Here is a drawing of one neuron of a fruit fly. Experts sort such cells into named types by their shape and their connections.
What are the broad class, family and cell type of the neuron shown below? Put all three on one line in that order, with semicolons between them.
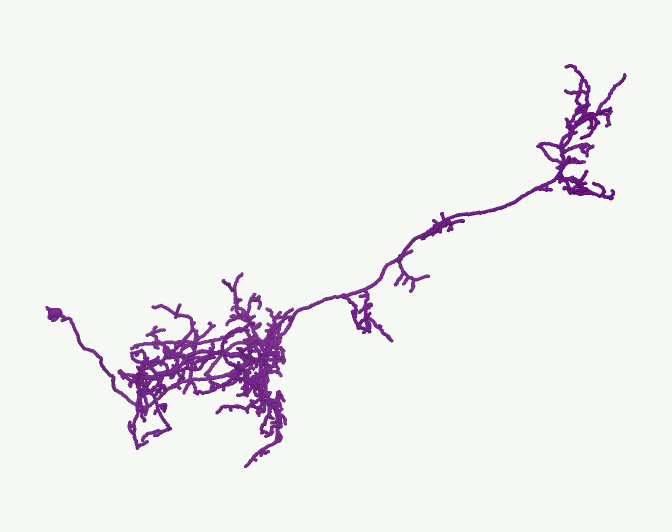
nerve-cord intrinsic neuron; hemilineage 01A; IN01A011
